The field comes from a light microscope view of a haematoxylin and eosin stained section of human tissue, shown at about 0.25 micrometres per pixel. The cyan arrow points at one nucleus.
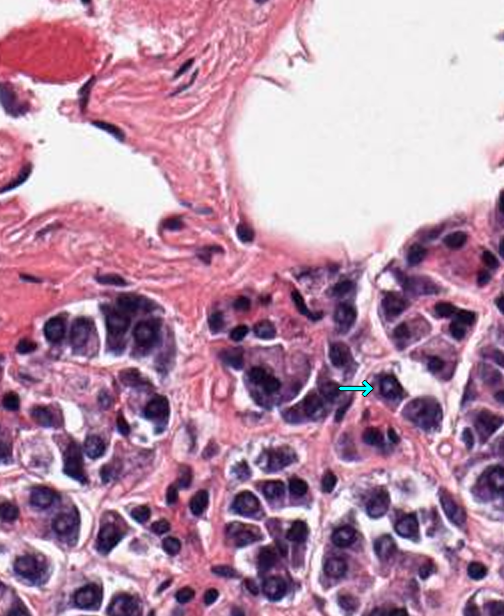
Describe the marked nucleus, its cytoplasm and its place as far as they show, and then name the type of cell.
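The cytoplasm around the nucleus stains purplish. A pale, clear space lies against one side of the cell. The marked nucleus belongs to a pancreatic acinar cell.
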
